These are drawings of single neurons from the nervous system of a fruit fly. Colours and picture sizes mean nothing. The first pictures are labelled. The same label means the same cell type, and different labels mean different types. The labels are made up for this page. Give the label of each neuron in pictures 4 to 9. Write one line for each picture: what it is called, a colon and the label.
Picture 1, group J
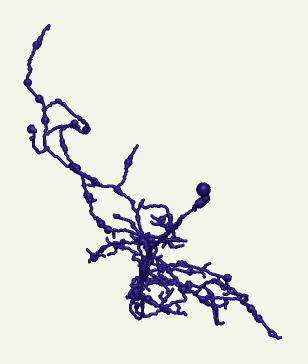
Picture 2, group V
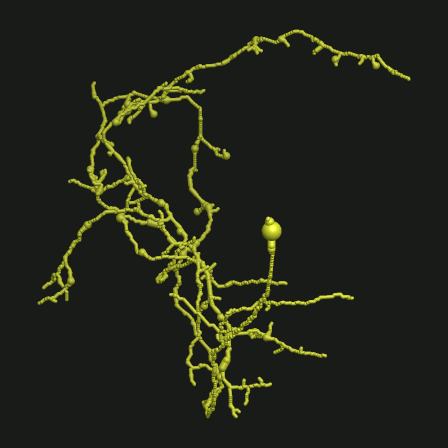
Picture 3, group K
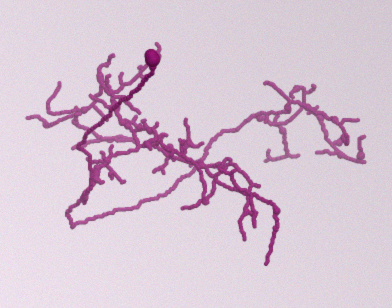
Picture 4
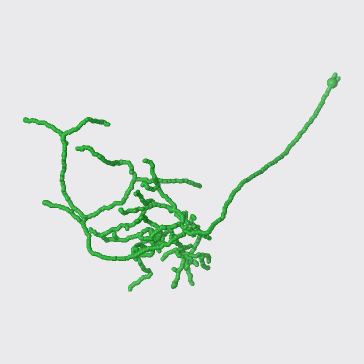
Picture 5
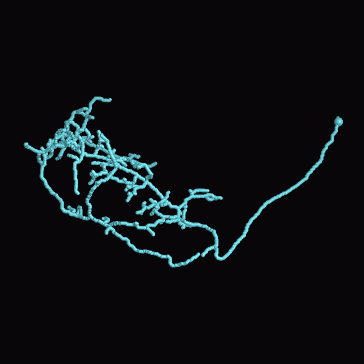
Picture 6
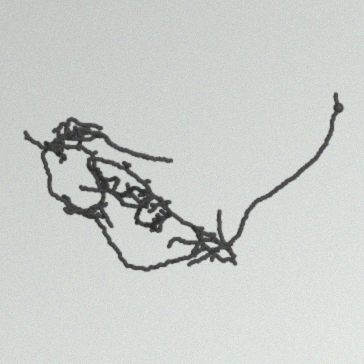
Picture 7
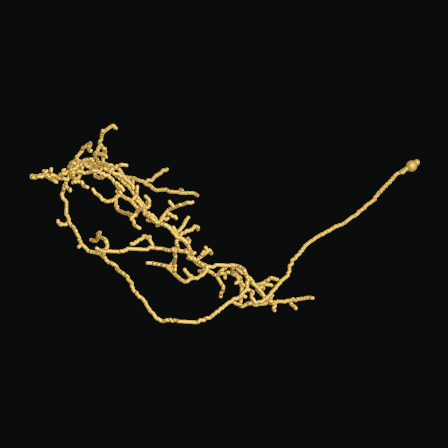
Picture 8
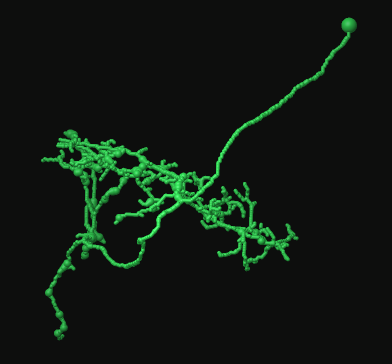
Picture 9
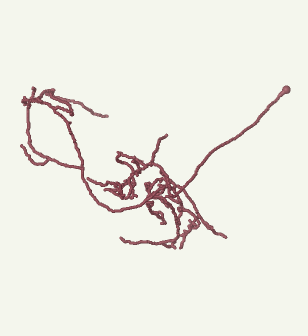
4: group J
5: group V
6: group V
7: group V
8: group K
9: group J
